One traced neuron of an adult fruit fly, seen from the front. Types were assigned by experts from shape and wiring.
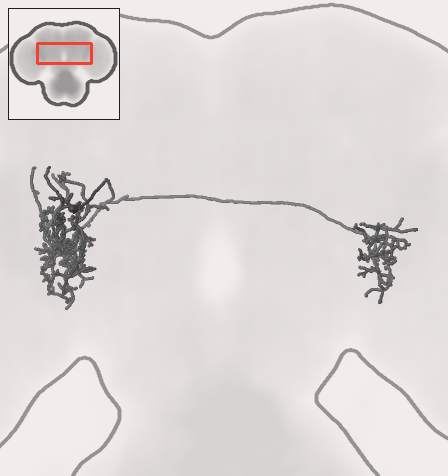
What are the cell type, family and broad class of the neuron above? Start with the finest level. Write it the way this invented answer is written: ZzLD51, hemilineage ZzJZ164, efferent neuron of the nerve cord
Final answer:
CB2676, hemilineage VLPa2, central-brain intrinsic neuron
